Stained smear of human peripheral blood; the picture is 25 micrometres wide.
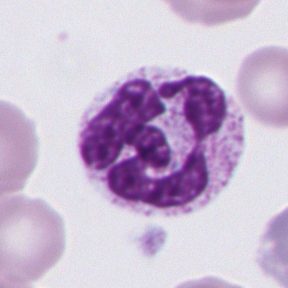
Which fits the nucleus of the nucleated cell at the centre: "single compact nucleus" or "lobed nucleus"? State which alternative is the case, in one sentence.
Separate lobes or segments make up the nucleus of this cell.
